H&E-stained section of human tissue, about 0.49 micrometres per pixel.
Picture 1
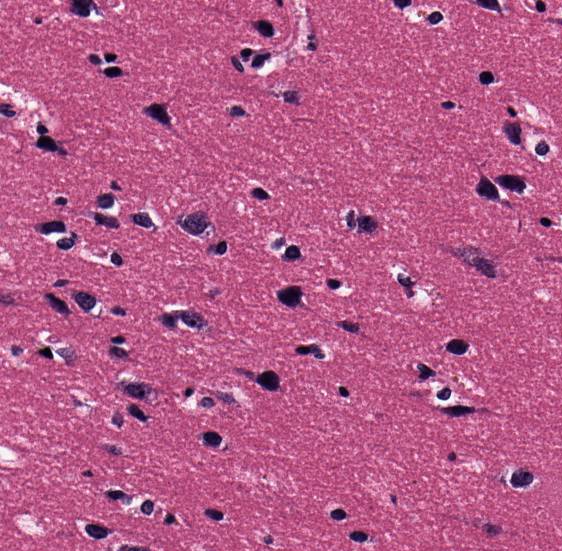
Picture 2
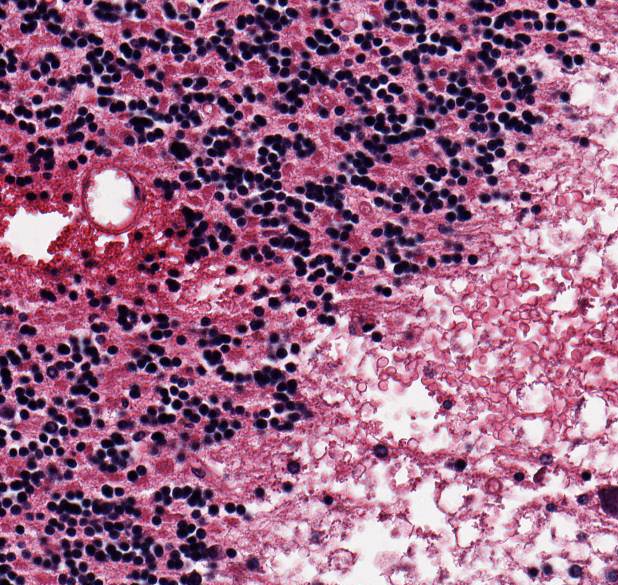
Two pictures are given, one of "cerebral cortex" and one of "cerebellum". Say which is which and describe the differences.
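Cerebral cortex occupies picture 1, cerebellum picture 2. The cerebral cortex shows single cells scattered fairly evenly, forming no units, across a continuous, finely granular, eosinophilic pink background. A few cells in the middle of this field have angular, dark triangular outlines. The cerebellum instead has densely packed dark nuclei filling the left and upper parts, with a pale, loose lower right part holding few nuclei. Its crowded nuclei are small, round, darkly stained and closely similar in size, with little or no visible cytoplasm.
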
